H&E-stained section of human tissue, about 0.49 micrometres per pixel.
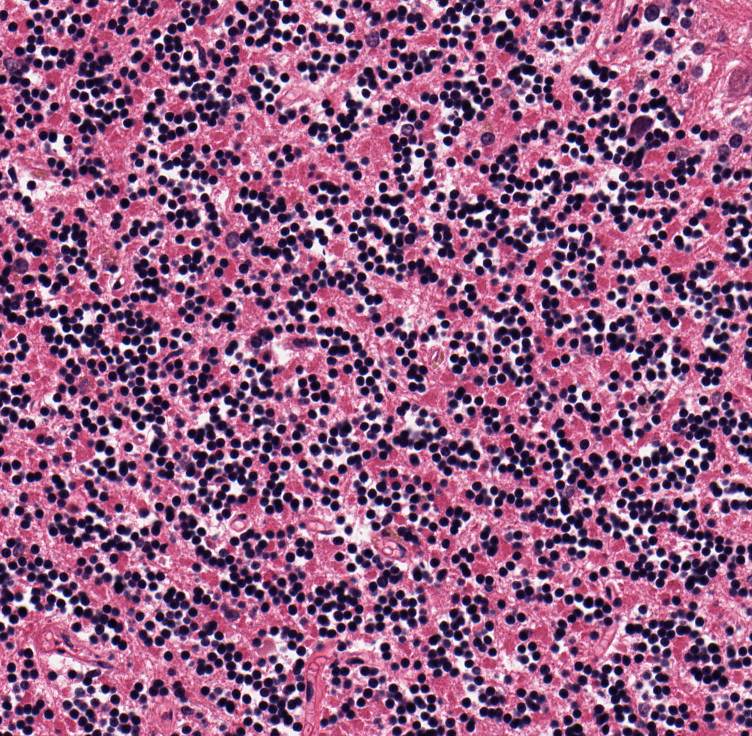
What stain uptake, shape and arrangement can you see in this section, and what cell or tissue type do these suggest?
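Small round nuclei are packed densely and fairly evenly everywhere, forming no glands, follicles or other units; the great majority are small, uniformly dark, with almost no cytoplasm. Top right, a few larger cells have paler nuclei and more pink cytoplasm. This is cerebellum.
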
